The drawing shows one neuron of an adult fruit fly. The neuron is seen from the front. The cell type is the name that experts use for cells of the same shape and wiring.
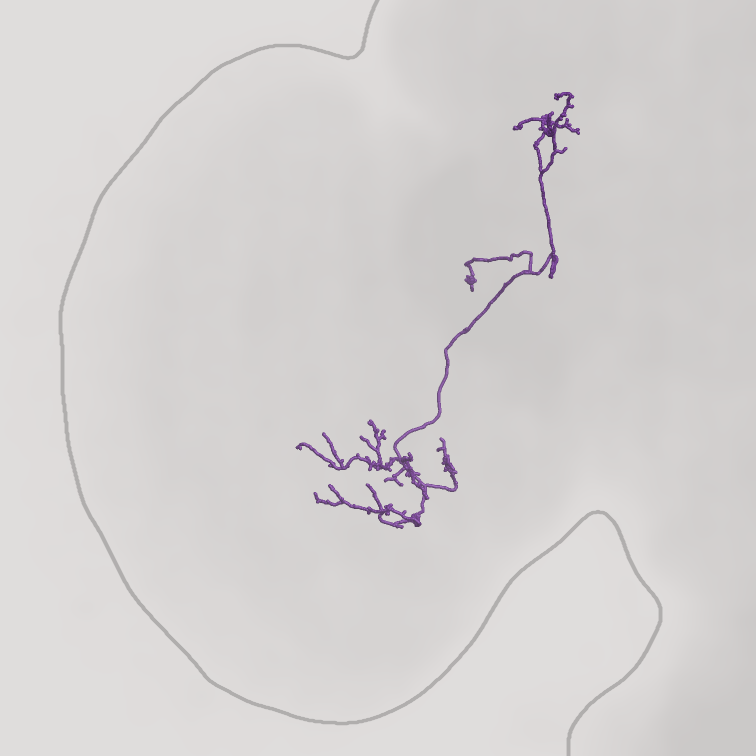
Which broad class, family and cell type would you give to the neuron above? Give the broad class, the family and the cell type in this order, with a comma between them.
visual projection neuron, hemilineage VLPp&l1_lateral, LPT101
